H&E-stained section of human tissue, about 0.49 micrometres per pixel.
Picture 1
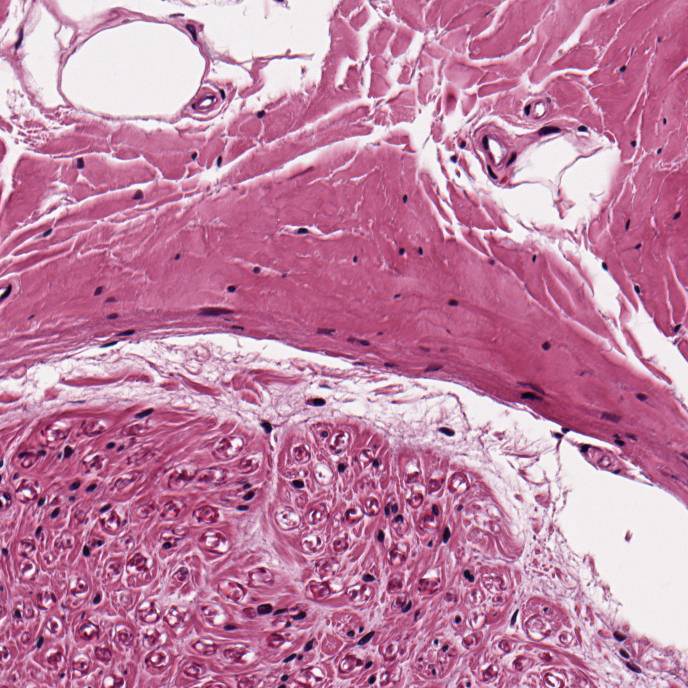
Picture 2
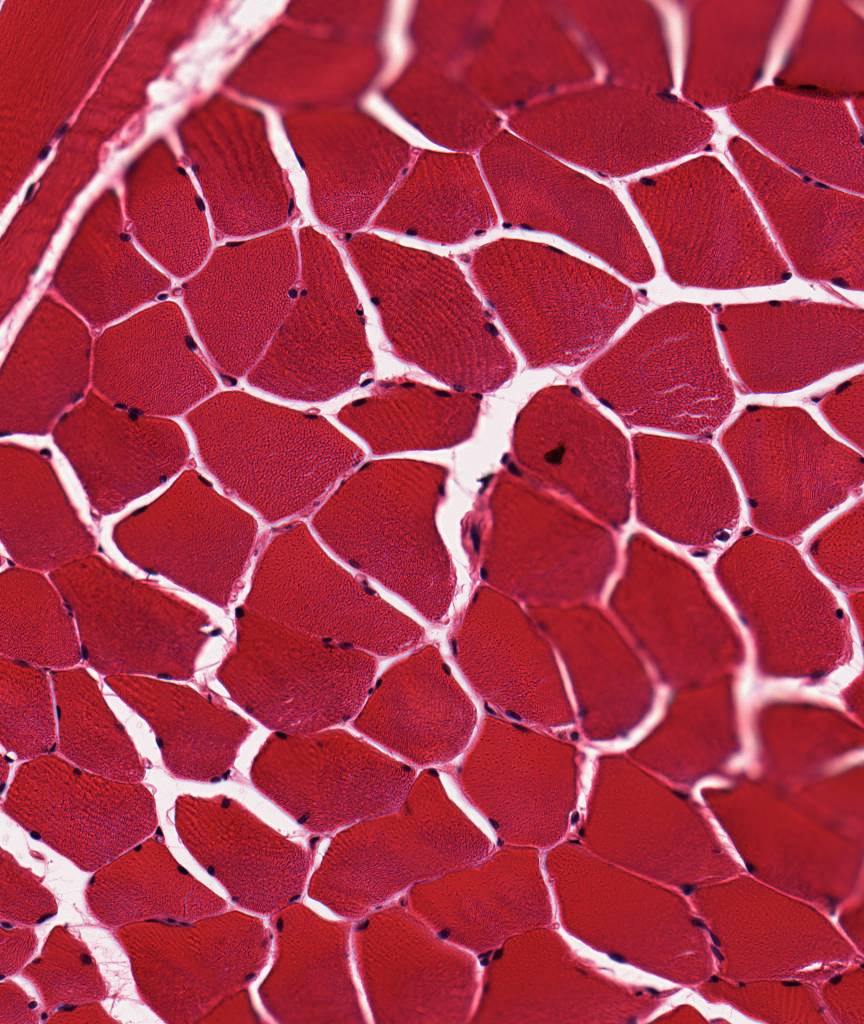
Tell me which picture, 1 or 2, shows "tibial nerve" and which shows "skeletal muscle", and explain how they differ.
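Picture 2 is the skeletal muscle; the tibial nerve is picture 1. In the nerve, dense pink fibrous tissue fills the upper half, with sparse, small, dark, spindle-shaped nuclei and collagen running roughly horizontally in a gentle curve across the middle band. At lower left there's a packed mass of small round profiles, with small dark, mostly elongated nuclei lying between them rather than inside. The skeletal muscle has small, dark, flattened nuclei at the fibre edges, not the centres, and deep, fairly even red cytoplasm. Its fibres are separated by empty white gaps, consistent with shrinkage during processing, and there are no fat cells anywhere.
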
